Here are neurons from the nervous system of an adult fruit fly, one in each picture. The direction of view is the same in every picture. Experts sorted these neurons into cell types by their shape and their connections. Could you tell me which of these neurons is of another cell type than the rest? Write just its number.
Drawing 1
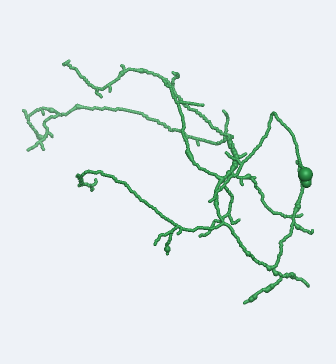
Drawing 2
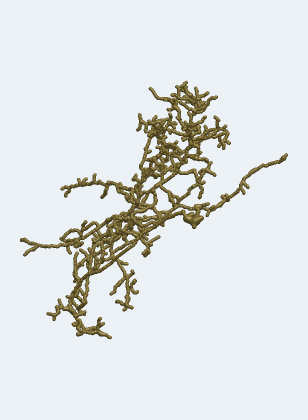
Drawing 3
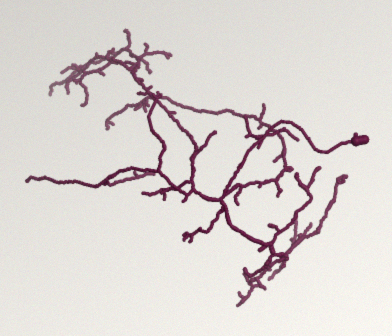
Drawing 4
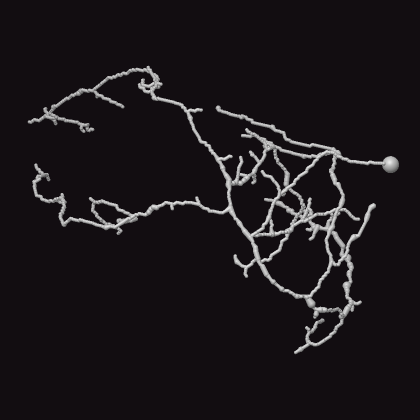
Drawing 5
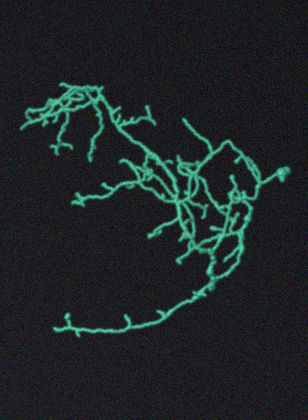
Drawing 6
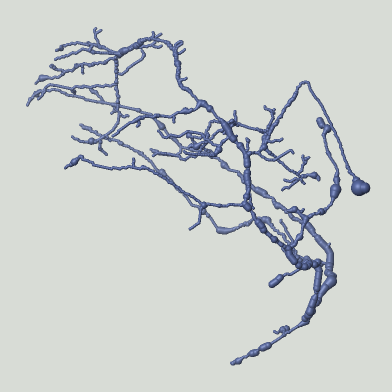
2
